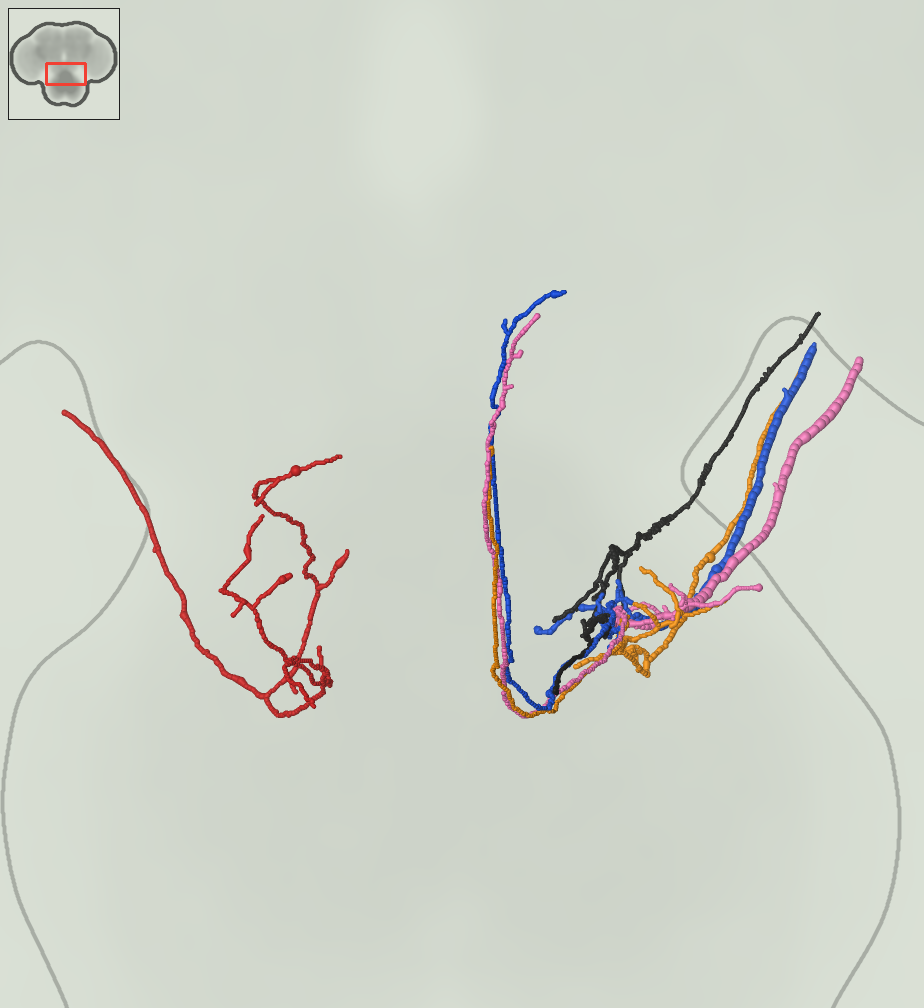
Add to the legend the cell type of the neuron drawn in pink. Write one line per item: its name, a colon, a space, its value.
cell type: SApp08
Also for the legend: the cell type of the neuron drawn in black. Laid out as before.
cell type: SApp05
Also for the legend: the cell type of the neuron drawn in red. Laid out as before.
cell type: SNpp35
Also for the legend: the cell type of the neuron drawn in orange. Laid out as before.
cell type: SApp01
